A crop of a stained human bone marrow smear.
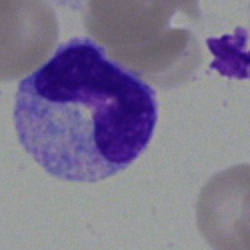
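Band neutrophil, central cell: the nucleus is kidney-shaped, its indentation turned to the lower left, and is set off-centre in the upper right of the cell. The cytoplasm is plentiful and pale lilac-grey, with fine pinkish-purple granules scattered throughout.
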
